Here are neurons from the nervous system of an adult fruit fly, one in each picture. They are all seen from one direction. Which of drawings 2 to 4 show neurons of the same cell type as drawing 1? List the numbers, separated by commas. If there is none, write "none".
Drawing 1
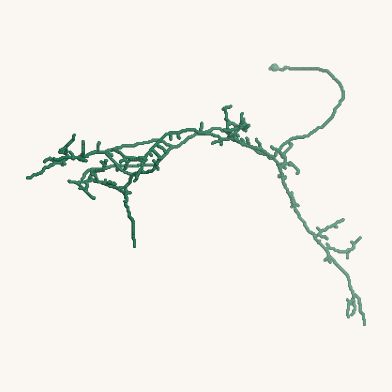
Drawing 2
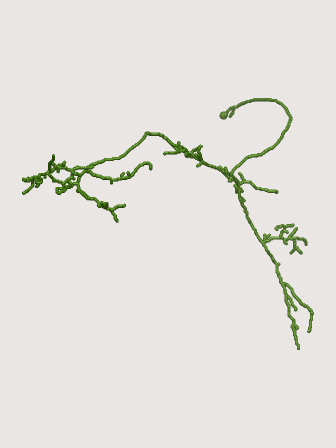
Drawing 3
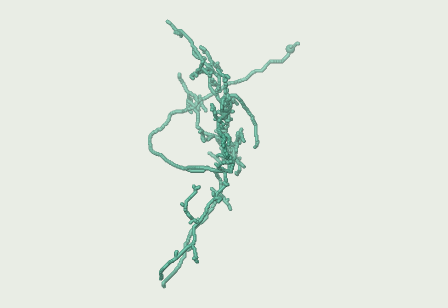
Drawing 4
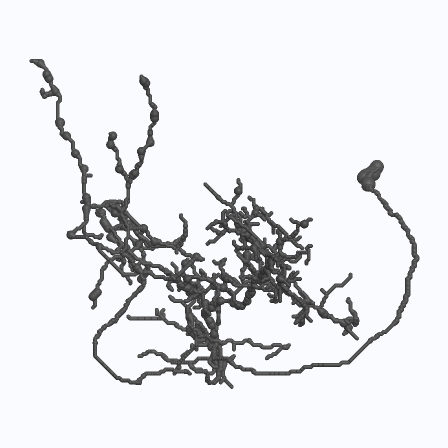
2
